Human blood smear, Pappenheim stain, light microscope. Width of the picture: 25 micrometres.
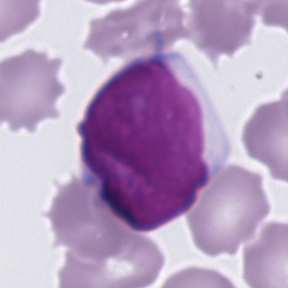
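Myeloblast, middle of a stained human peripheral blood smear. Cell about 16 by 13 micrometres; nucleus about 15 by 12 micrometres, filling about 80% of the cell's area. Nucleus a single rounded mass without lobes; chromatin a fairly even, dense purple without coarse dark clumps. Cytoplasm very pale, almost clear blue. A small thin pale projection rises from the top edge of the cell.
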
